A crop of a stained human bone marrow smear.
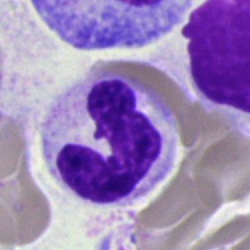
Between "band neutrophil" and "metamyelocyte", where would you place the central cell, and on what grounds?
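That one's a band neutrophil. Outline's round and smooth, chromatin dense and dark purple with coarse clumping, and no nucleoli are visible. Fine pink-lilac granules are scattered through the cytoplasm.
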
